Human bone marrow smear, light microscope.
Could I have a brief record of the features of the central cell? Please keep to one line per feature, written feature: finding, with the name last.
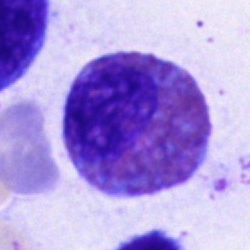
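Outline: round and smooth all the way round
Nucleus: off-centre, pushed toward the left
Cytoplasm: a broad crescent on the right
Vacuoles: none in the cytoplasm
Name: eosinophil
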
